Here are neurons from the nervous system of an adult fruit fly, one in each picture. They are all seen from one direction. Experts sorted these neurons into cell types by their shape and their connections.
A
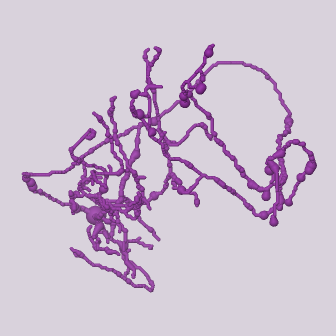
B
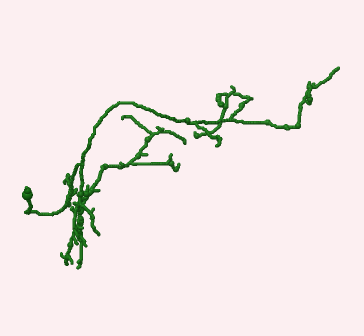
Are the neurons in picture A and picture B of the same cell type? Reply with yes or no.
yes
